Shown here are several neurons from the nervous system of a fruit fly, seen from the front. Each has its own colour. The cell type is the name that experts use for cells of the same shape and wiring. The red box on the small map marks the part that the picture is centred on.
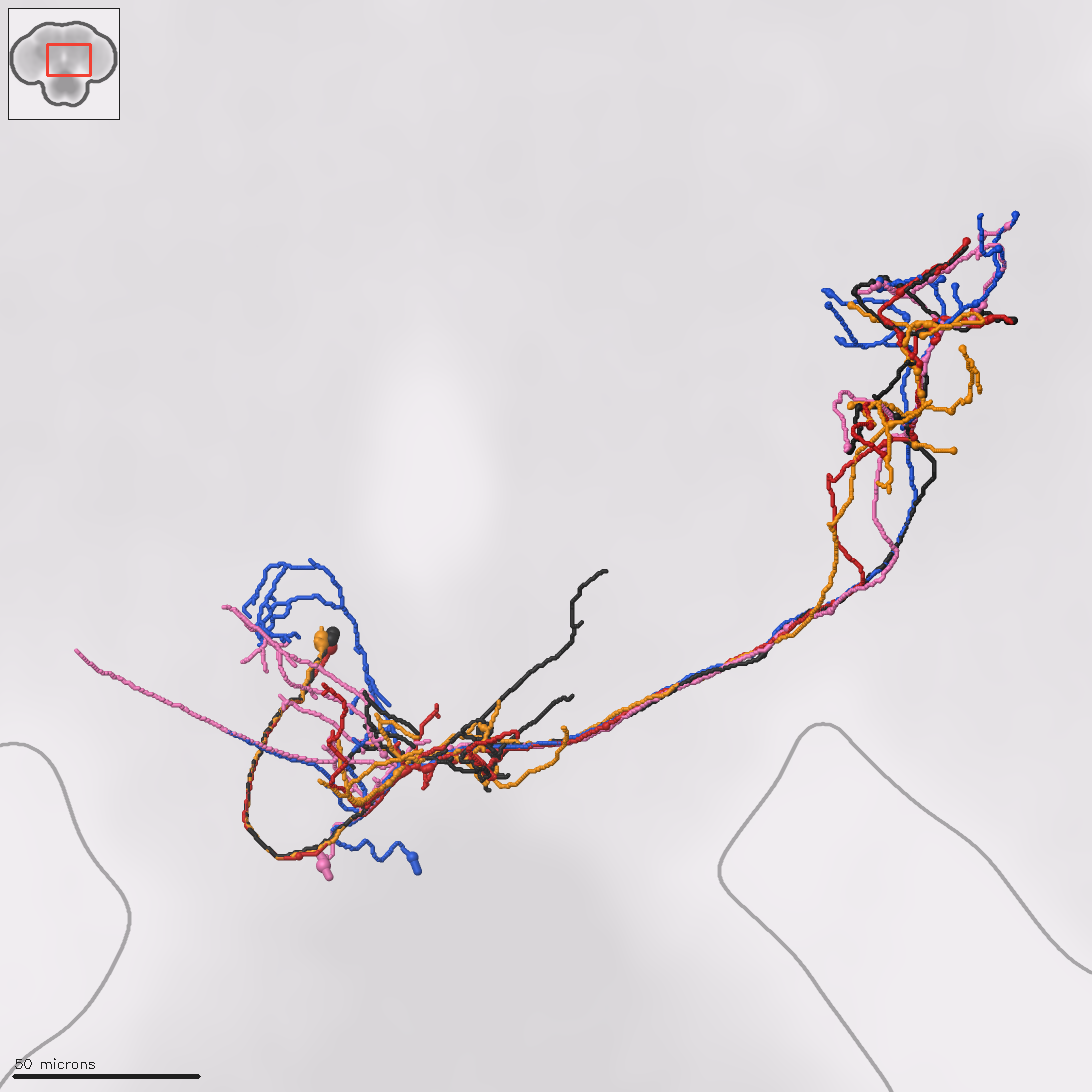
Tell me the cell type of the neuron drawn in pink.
GNG496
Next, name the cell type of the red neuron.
GNG420_b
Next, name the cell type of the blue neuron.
GNG418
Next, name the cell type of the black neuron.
GNG417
